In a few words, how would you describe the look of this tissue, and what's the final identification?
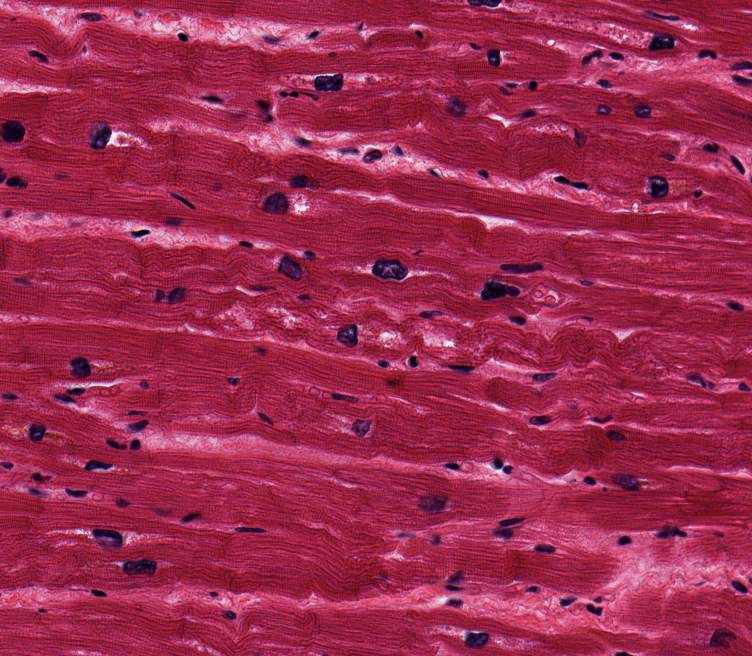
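Long muscle fibres run roughly horizontally, left to right, across the whole field. Their cytoplasm takes up eosin as a deep pink-red. Each fibre has a single dark purple oval nucleus sitting inside it, not lined up in rows along its edge. At the ends of some nuclei you can spot a small pale clear zone within the fibre. This is left ventricle of the heart.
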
